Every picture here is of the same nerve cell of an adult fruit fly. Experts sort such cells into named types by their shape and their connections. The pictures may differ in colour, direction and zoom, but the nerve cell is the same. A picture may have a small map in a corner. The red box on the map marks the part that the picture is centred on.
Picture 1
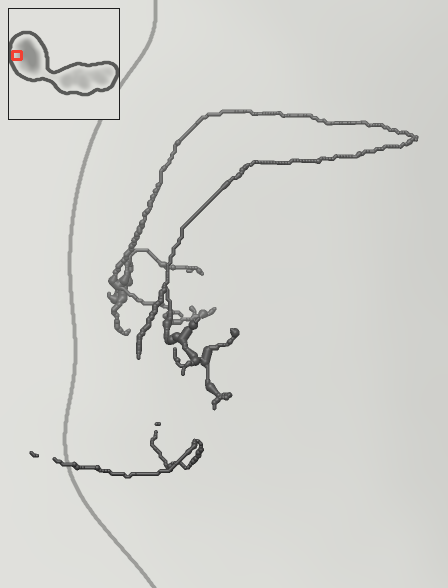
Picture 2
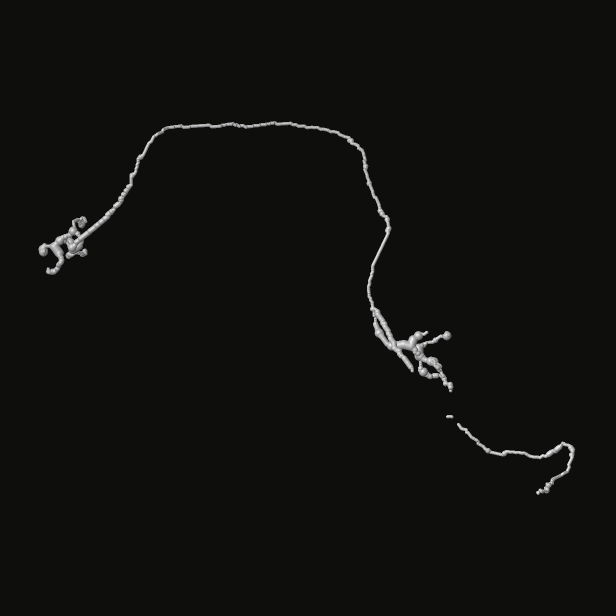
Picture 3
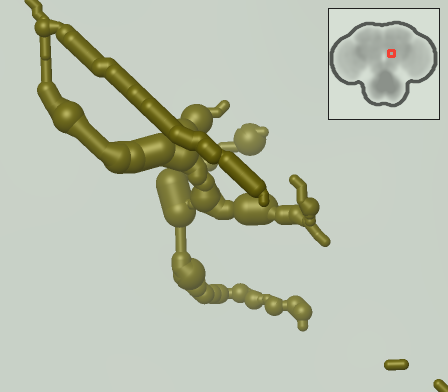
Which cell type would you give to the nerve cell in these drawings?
ORN_VA6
